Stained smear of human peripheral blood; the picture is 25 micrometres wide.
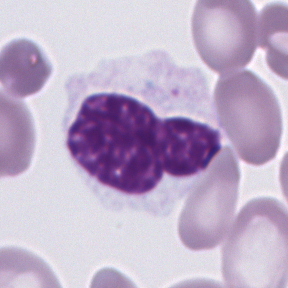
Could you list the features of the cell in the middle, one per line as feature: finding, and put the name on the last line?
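Nucleus: pinched into two lobes, larger on the left, smaller on the right.
Chromatin: dark purple, coarsely clumped, small paler gaps between.
Cytoplasm: widest band above the nucleus.
Granules: only a few scattered fine purplish dots, not dense.
Name: segmented neutrophil.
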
